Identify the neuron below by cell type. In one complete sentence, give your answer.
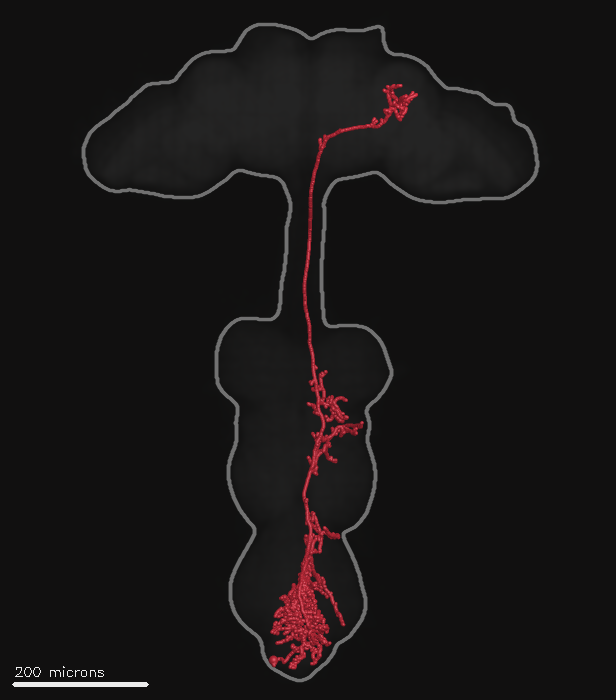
This neuron falls under the cell type ANXXX055.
